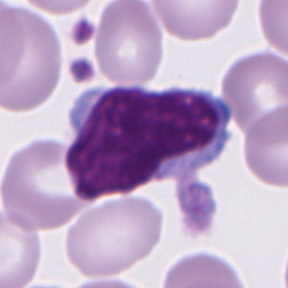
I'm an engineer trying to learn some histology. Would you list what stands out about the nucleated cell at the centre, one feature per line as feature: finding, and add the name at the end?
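Edge: irregular, a bit ragged on the right side
Chromatin: dark purple, densely stained all through the nucleus
Cytoplasm: pale blue
Tail: pale cytoplasm hanging down from the lower right
Cell type: typical lymphocyte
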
